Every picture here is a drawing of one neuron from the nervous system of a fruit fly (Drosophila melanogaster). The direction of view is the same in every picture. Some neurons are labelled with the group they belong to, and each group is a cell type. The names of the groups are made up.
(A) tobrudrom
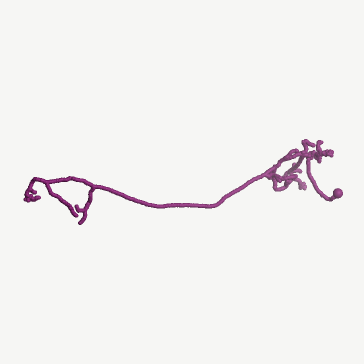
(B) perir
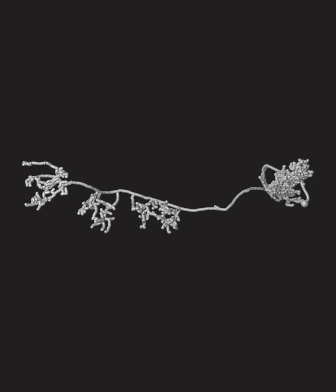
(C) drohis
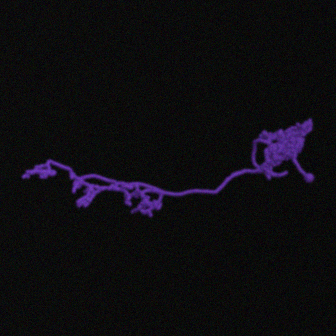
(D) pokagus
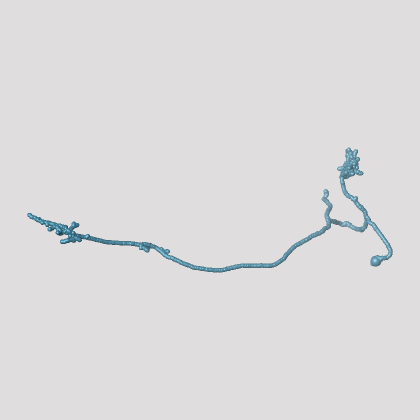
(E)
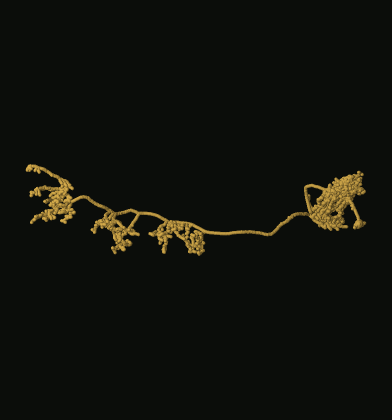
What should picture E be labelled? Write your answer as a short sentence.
It belongs to perir.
